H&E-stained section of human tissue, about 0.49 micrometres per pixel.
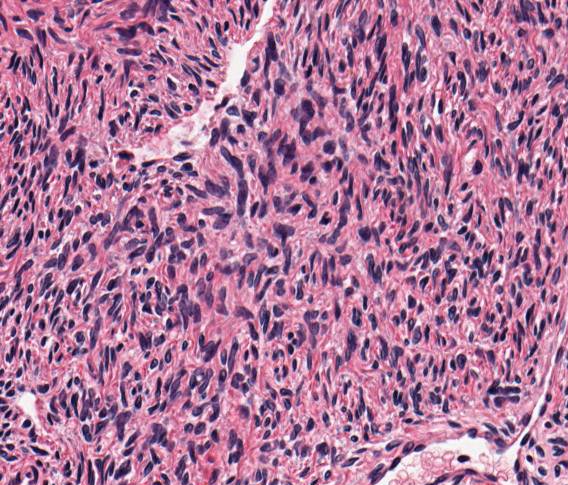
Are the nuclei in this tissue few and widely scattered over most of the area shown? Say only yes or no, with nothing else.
No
